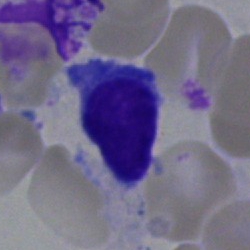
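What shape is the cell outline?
Irregular rather than smoothly round.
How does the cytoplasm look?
Scant and deep blue, with no distinct granules and a ragged upper margin.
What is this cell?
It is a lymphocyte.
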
